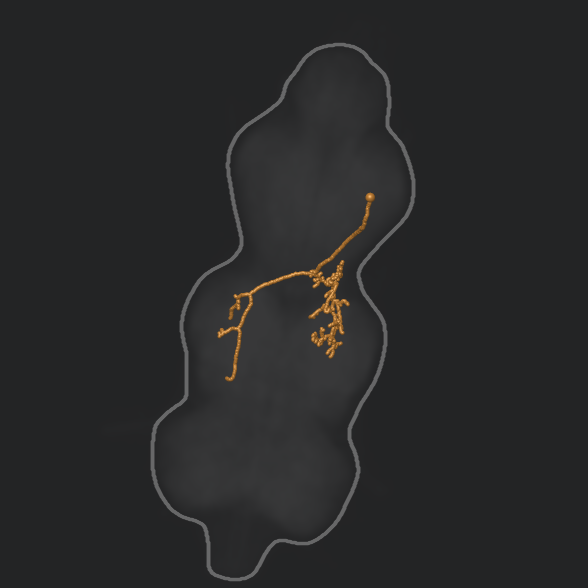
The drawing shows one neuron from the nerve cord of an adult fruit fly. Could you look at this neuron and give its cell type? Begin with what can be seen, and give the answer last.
As drawn here it is about as wide as it is tall. It is a nerve-cord intrinsic neuron. Its cell type is IN07B099.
